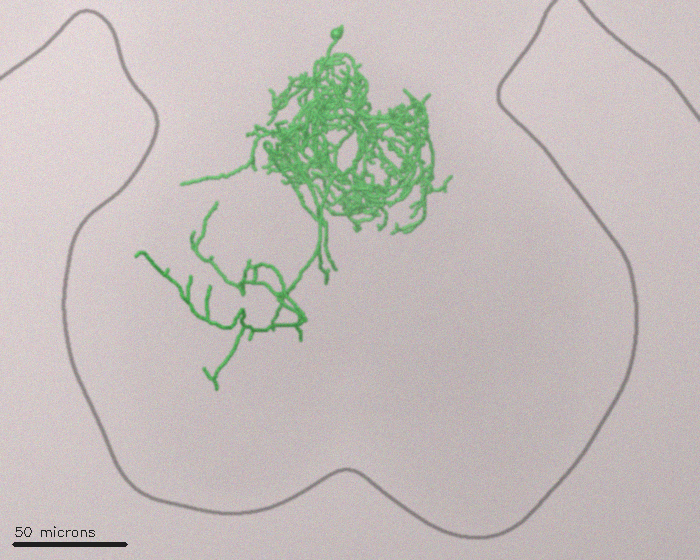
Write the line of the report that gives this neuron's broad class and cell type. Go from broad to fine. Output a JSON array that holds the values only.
["nerve-cord intrinsic neuron", "INXXX114"]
